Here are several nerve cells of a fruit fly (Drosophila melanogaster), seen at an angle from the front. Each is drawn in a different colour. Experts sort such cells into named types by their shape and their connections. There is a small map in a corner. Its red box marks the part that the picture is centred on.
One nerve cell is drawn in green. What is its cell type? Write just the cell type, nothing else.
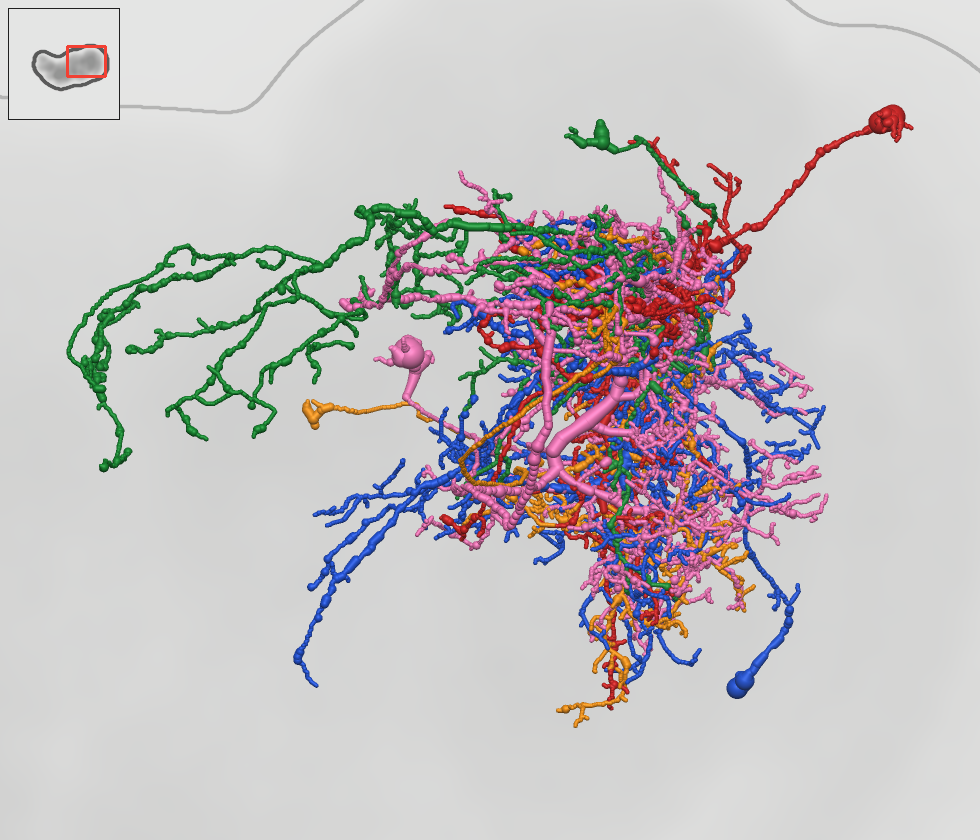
SIP132m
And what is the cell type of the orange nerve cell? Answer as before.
AVLP494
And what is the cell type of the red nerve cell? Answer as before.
AVLP749m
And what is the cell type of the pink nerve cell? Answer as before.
aIPg_m4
